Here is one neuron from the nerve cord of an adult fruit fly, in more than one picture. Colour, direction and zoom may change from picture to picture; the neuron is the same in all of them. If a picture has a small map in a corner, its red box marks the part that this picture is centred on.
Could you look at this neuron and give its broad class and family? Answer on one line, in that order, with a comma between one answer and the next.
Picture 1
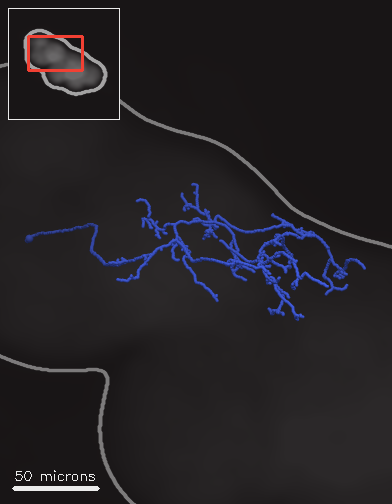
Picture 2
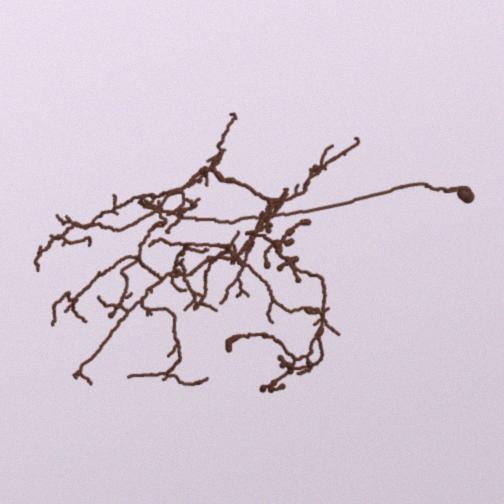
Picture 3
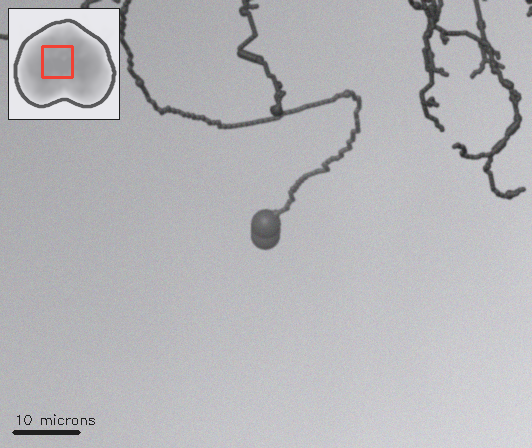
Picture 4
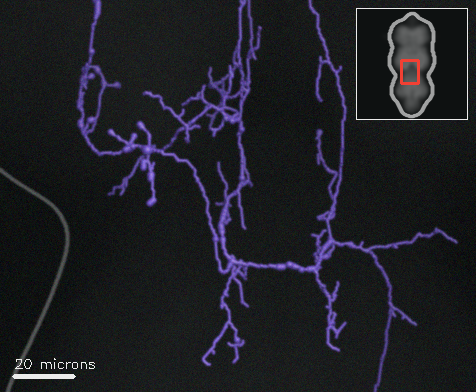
nerve-cord intrinsic neuron, hemilineage 06A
